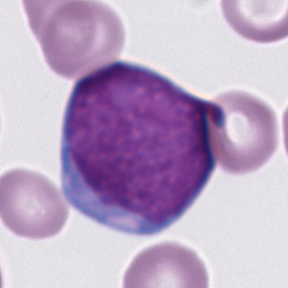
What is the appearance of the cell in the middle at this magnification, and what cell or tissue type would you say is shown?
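Chromatin, checked first: finely stippled and evenly spread, with no coarse dark clumps. Nuclear share, next: about 80% of the cell's area. Cytoplasm, then: blue, a narrow rim widest at the lower left. Margin, last: a small pointed tag sticks out from the upper right edge. The cell is a myeloblast.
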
